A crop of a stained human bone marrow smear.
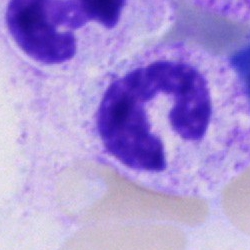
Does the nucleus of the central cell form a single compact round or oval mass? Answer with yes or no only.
No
